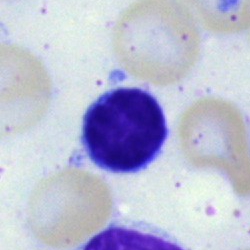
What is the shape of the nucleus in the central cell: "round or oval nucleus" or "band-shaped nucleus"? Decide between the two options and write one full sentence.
It is a compact round or oval mass that the nucleus of the cell forms.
